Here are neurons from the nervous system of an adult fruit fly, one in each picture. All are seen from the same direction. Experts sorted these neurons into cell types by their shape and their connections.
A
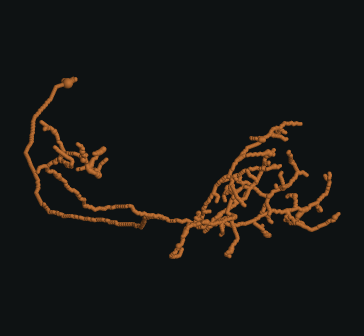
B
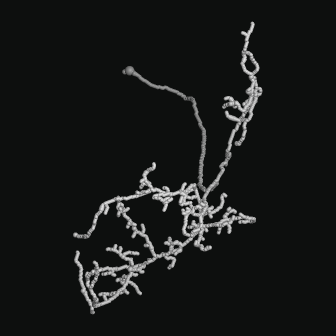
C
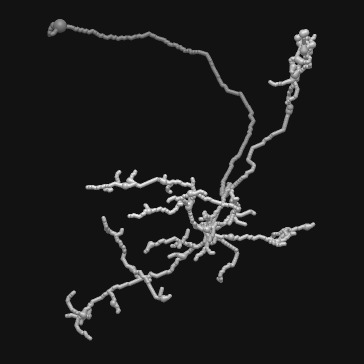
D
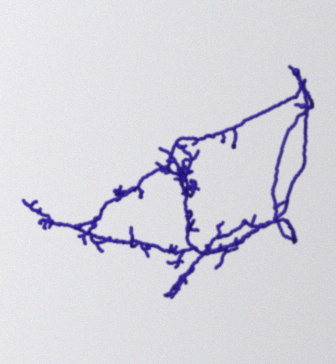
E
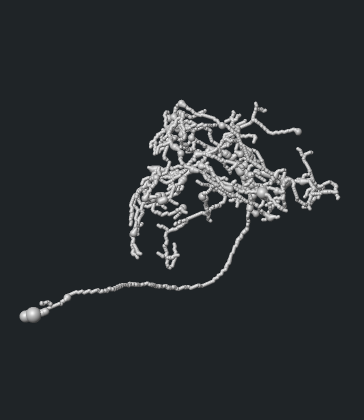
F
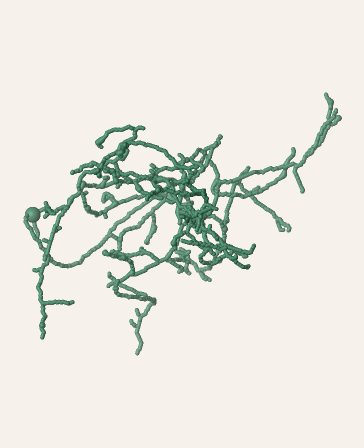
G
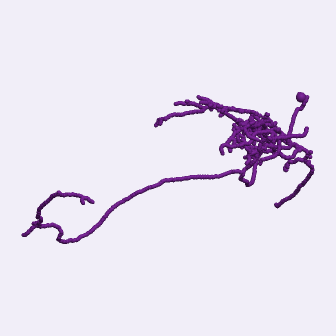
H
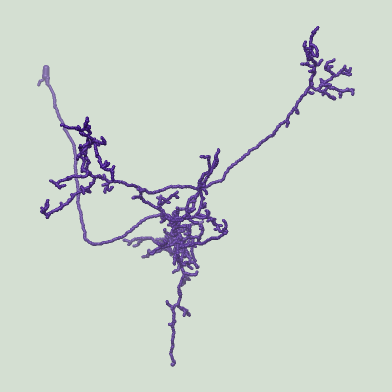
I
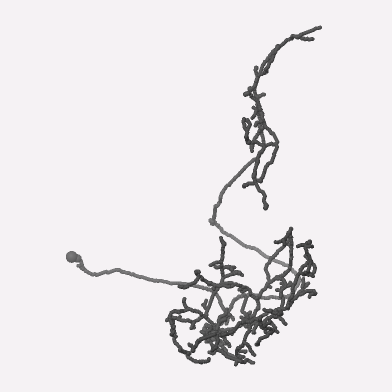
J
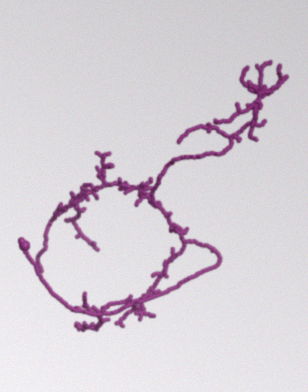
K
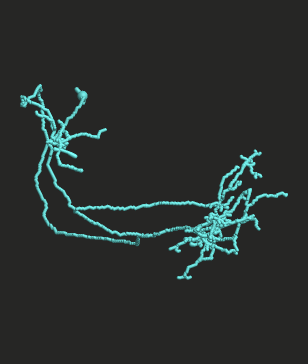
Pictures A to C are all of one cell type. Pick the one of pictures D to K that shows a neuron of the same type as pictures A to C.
Picture K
